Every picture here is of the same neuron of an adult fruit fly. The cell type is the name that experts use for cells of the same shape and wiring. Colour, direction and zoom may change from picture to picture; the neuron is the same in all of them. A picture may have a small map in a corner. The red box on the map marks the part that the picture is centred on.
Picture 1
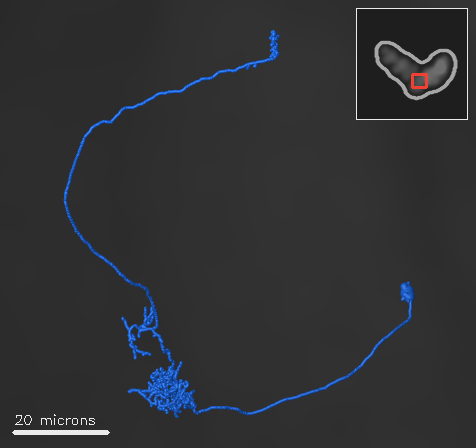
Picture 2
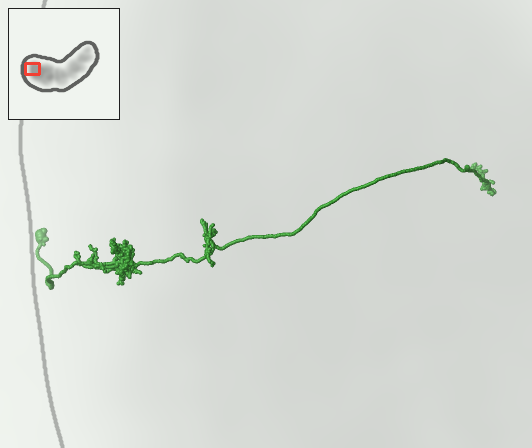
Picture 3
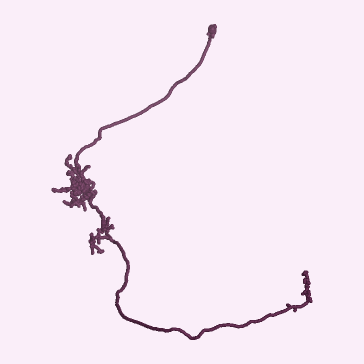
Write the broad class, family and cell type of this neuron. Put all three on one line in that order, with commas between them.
optic-lobe intrinsic neuron, Tm, Tm20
